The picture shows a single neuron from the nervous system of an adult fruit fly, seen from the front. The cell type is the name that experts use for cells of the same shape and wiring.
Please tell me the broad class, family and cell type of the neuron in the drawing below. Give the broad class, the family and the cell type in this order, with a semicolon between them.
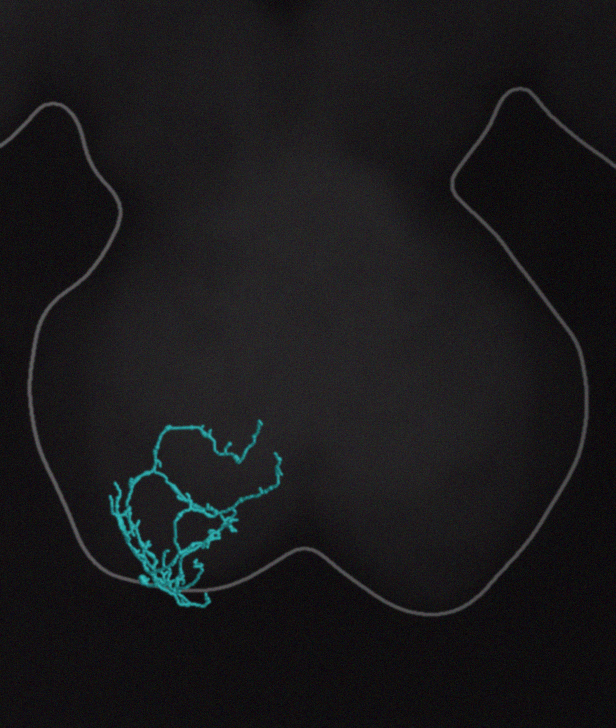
nerve-cord intrinsic neuron; hemilineage 13A; IN13A075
